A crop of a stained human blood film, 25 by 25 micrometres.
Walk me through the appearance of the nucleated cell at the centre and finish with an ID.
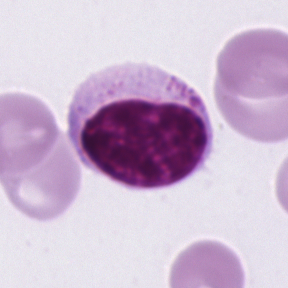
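Roughly round, the cell has a smooth outline. Its nucleus is eccentric, lying toward the lower part of the cell. Small purplish granules are scattered through the cytoplasm, most noticeable toward the upper right, and no vacuoles appear. This is a large granular lymphocyte.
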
